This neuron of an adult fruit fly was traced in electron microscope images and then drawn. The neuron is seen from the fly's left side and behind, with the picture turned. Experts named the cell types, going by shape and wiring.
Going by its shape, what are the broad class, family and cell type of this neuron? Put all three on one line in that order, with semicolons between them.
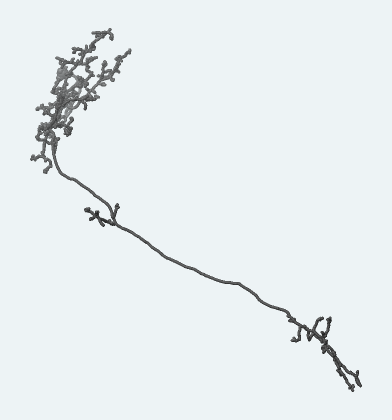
optic-lobe intrinsic neuron; TmY; TmY13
